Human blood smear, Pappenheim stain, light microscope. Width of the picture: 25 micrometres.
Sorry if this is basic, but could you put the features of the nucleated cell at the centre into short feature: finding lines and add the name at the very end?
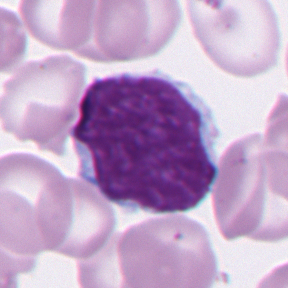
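Cytoplasm: just a thin rim round the nucleus
Nuclear outline: irregular, somewhat angular
Nuclear size: fills almost the whole cell
Chromatin: dark purple, densely stained throughout
Name: typical lymphocyte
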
